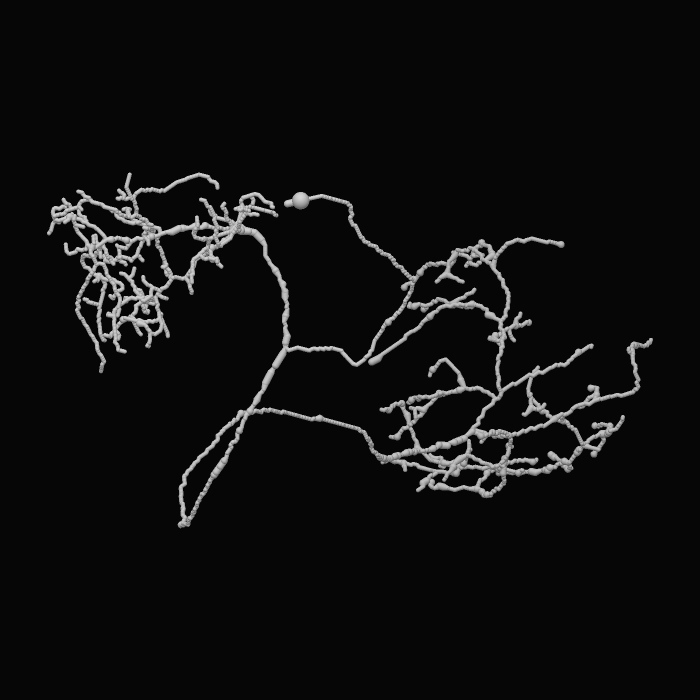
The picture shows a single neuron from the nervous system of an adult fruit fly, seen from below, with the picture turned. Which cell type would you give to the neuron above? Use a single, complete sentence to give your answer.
Within the cell type M_vPNml79 sits this neuron.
